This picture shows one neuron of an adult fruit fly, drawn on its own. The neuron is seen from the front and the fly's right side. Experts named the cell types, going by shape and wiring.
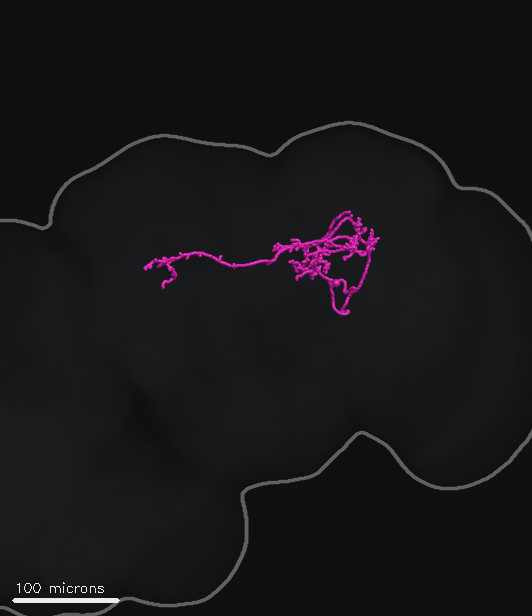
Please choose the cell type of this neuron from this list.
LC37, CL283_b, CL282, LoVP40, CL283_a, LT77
CL282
